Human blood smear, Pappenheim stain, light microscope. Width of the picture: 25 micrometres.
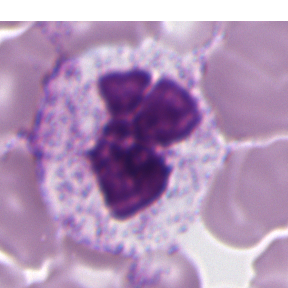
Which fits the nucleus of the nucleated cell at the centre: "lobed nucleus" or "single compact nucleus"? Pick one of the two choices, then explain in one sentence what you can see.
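Lobed nucleus. The nucleus is divided into several lobes lying close together.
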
